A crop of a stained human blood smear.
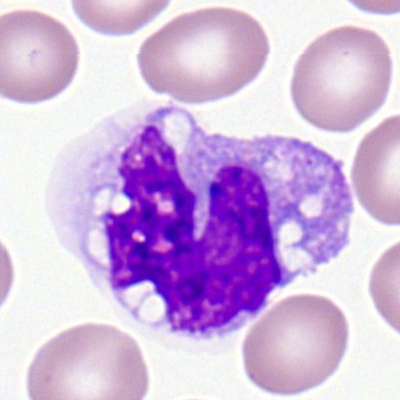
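Monocyte, the central cell in a stained human blood smear. A deep cleft runs down into its nucleus from the upper edge. The plentiful cytoplasm is pale grey-blue, with several clear round vacuoles, and on the right I notice a fine, faint purplish dusting of granules.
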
